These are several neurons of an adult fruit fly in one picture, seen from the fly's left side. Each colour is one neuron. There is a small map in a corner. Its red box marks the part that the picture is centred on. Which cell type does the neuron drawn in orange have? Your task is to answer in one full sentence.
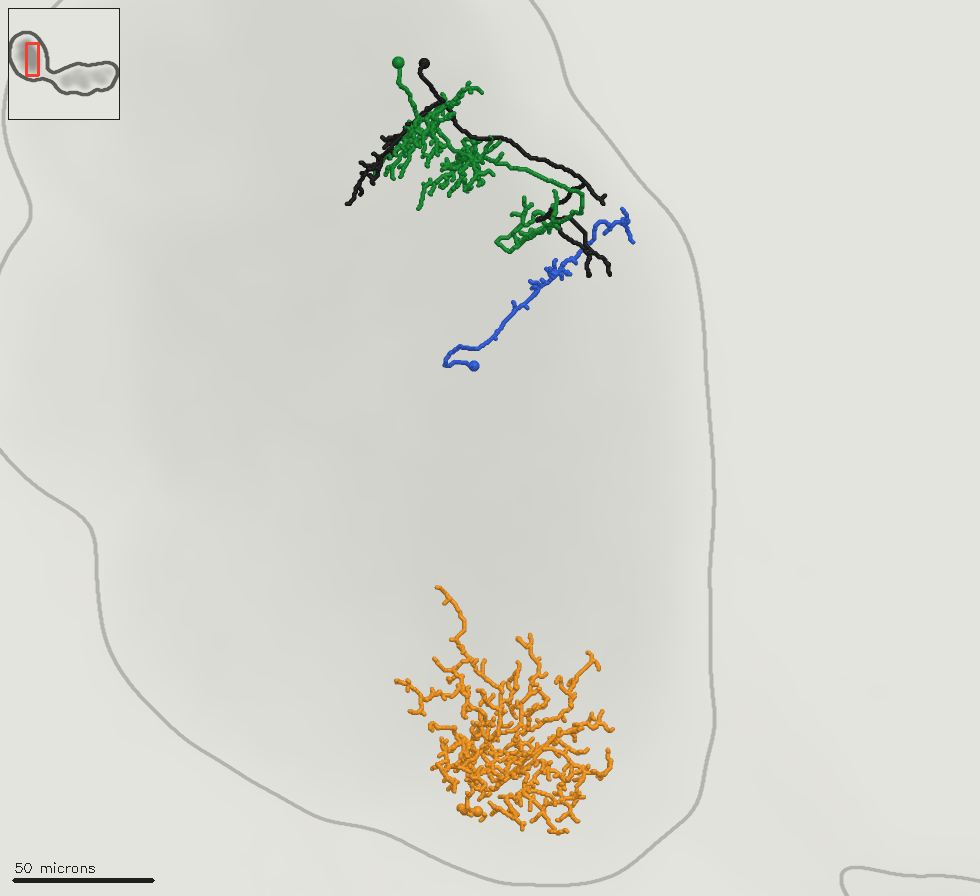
It is Dm20 that this neuron is, by cell type.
